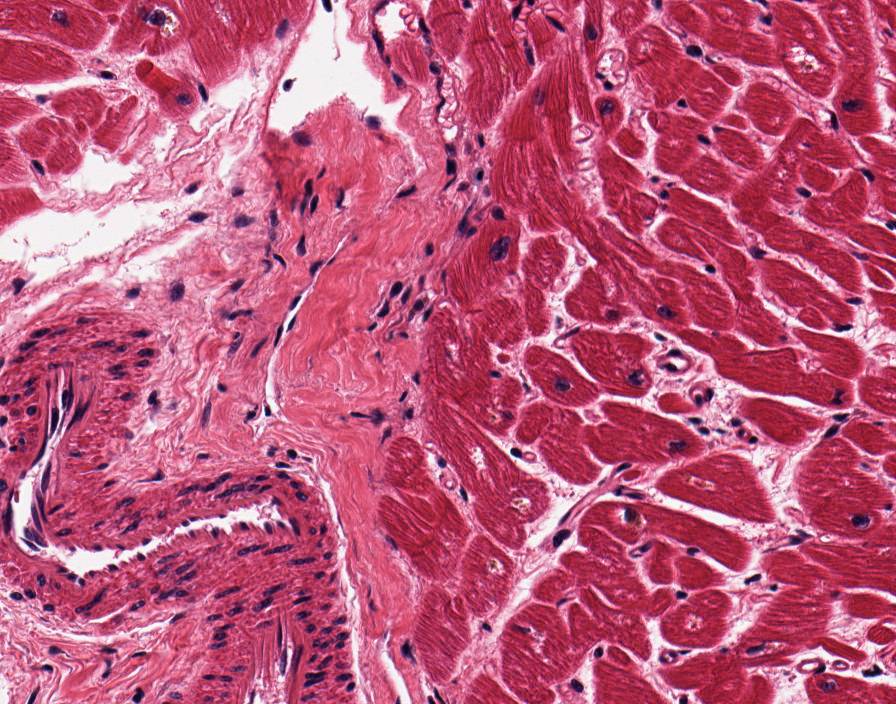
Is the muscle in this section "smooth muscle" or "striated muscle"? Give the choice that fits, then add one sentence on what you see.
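Striated muscle. On the far right most cardiac muscle fibres are cut across, appearing as rounded or polygonal profiles, while nearer the centre they are cut lengthwise or obliquely.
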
